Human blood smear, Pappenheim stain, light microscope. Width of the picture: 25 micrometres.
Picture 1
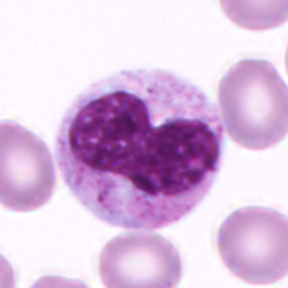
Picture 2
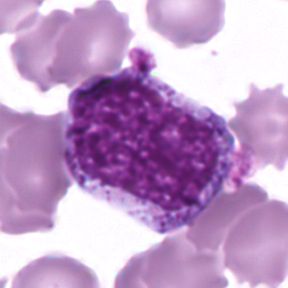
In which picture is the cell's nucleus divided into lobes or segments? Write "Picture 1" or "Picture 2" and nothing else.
Picture 1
